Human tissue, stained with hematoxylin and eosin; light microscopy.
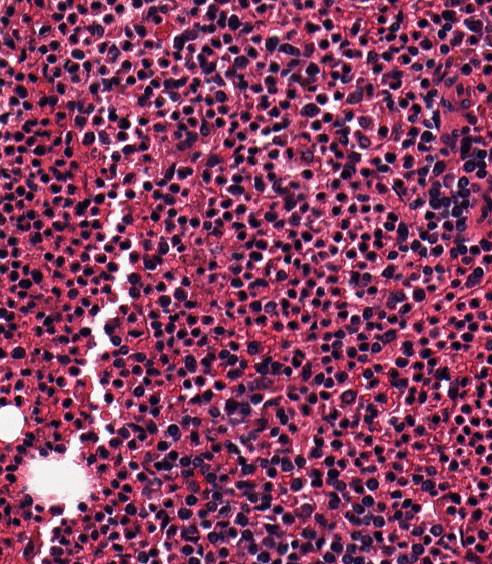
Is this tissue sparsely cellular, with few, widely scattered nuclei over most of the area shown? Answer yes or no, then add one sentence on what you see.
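No. The whole field is a diffuse, solid sheet of closely packed cells without any organized units.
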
